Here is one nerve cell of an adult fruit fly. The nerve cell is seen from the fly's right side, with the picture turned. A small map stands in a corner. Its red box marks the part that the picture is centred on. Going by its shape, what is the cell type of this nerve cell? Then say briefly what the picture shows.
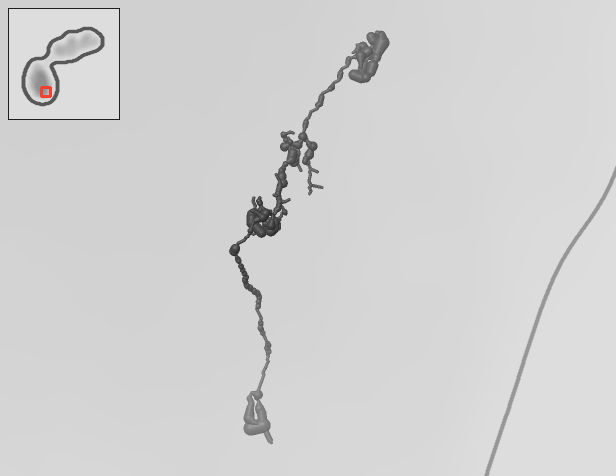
Its cell type is Mi1. This is an optic-lobe intrinsic neuron. The cell body is at the bottom of the picture. As drawn here it is more than twice as tall as it is wide.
